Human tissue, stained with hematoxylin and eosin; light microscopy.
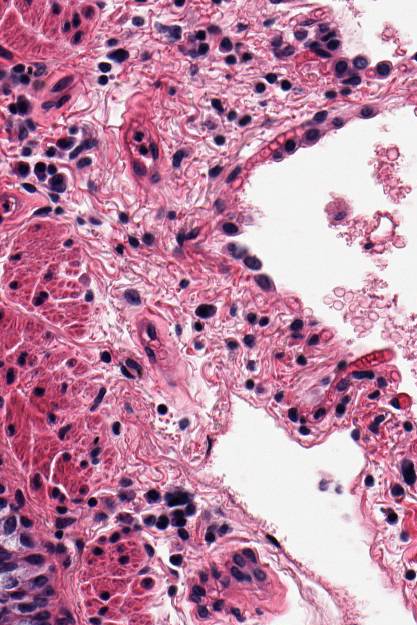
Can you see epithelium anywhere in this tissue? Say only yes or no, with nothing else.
Yes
